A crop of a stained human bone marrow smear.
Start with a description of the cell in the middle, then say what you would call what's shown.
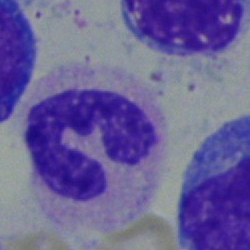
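The cell has a round outline with a smooth edge. Its chromatin is dark purple and coarsely clumped. No nucleoli can be made out in the nucleus, and the cytoplasm contains no vacuoles. This is a band neutrophil.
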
